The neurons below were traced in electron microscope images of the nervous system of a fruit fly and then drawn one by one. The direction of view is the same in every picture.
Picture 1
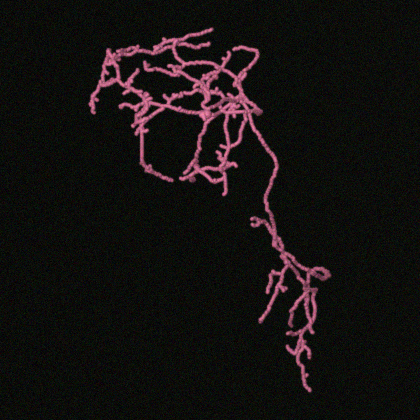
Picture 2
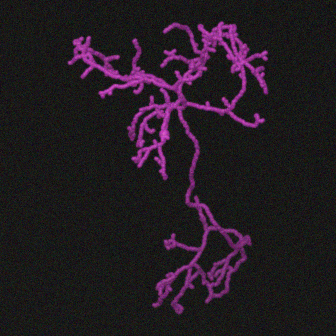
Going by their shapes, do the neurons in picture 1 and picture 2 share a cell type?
no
